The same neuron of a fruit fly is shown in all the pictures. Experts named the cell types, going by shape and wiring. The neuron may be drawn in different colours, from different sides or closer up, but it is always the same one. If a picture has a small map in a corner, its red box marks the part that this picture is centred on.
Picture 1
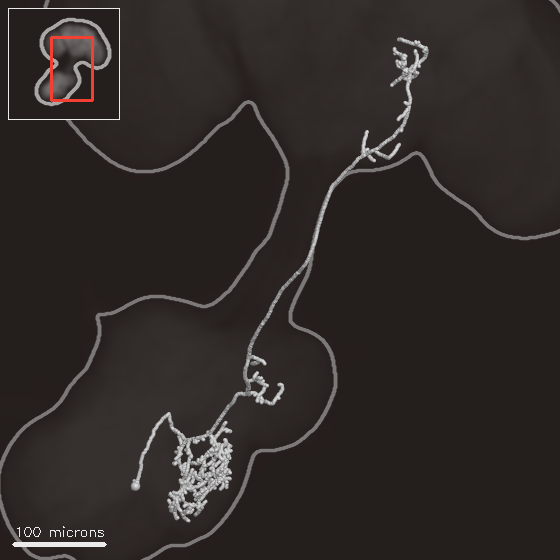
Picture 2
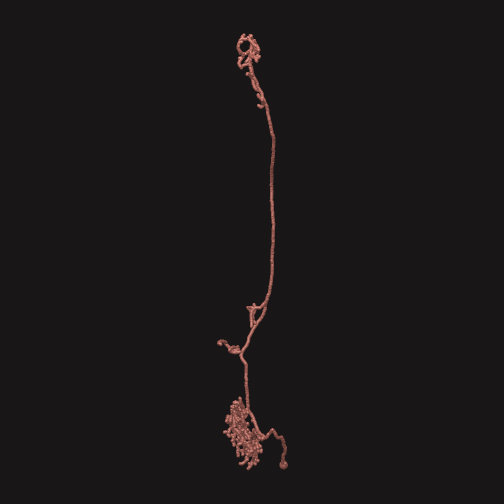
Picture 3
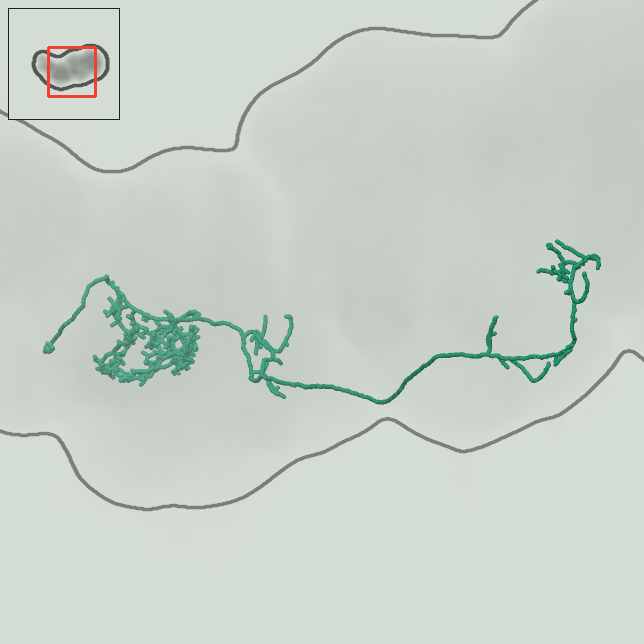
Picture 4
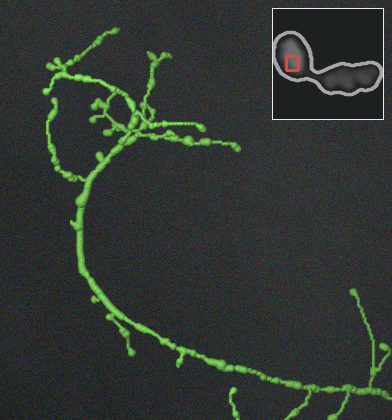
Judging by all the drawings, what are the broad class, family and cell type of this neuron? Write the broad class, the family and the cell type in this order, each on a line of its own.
ascending neuron
hemilineage 12B
AN12B019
